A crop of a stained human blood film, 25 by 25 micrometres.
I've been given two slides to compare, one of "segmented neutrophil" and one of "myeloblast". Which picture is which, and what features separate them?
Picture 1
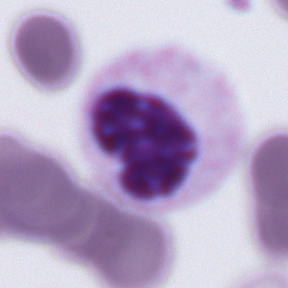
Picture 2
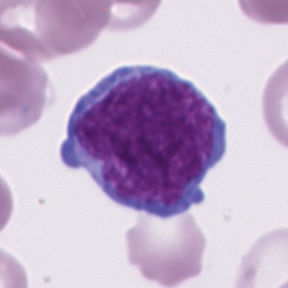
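Segmented neutrophil: picture 1. Myeloblast: picture 2. Nucleus: picture 1, chromatin dark and coarsely clumped, no nucleoli visible; picture 2, nucleus about 12 micrometres across in a cell about 14 micrometres across, filling about 70% of the cell's area.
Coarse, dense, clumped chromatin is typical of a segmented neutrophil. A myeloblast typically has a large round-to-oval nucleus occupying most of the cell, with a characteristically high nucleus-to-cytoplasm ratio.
Cytoplasm: picture 1 abundant and very pale pink, fine faint pinkish granules, no vacuoles; picture 2 a narrow blue-staining rim, no granules visible.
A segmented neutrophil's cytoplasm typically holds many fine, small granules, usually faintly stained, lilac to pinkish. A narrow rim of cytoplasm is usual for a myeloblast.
Outline: both roughly round, picture 1 smooth; a red cell touches the lower edge of the cell in picture 2.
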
